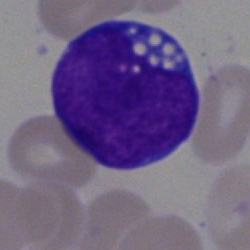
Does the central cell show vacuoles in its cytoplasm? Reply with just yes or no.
Yes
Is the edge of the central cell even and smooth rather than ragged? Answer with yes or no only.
Yes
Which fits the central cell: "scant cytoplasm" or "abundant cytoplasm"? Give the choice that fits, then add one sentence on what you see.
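Scant cytoplasm. The nucleus is large and fills most of the cell.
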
